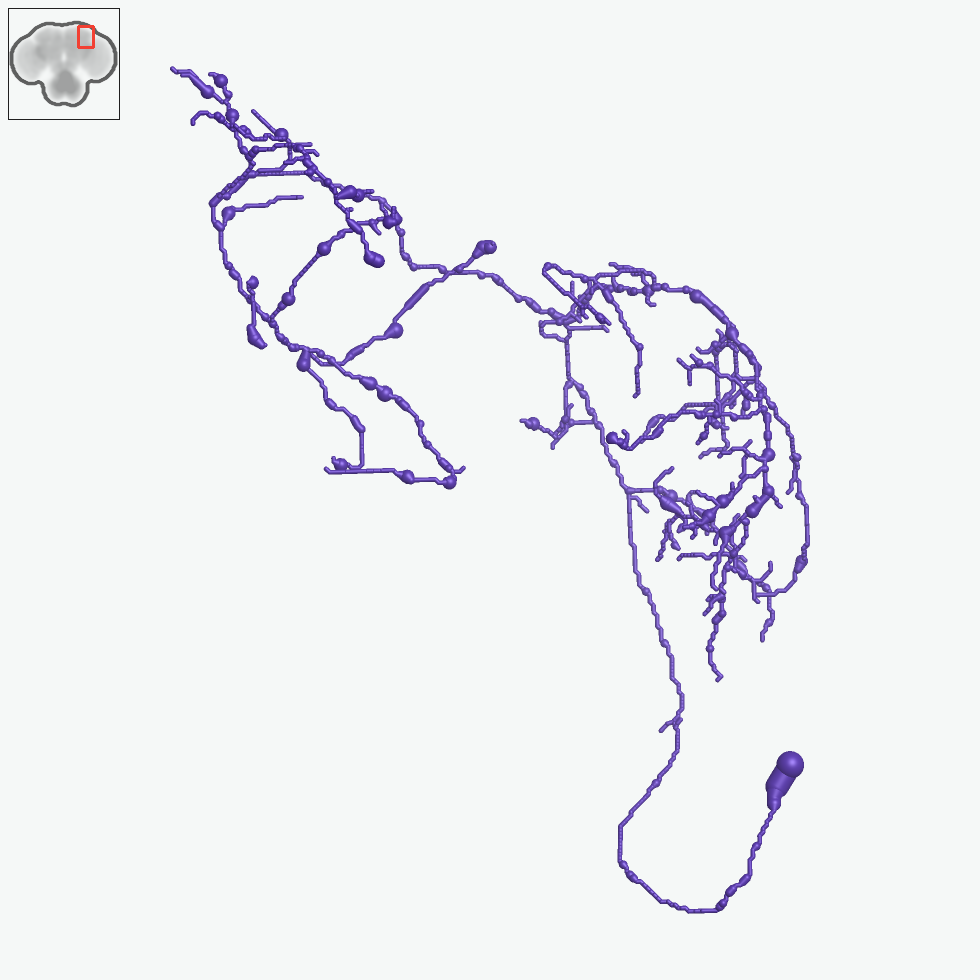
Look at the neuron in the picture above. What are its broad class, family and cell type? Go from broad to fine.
central-brain intrinsic neuron; hemilineage LHa3; CB3274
